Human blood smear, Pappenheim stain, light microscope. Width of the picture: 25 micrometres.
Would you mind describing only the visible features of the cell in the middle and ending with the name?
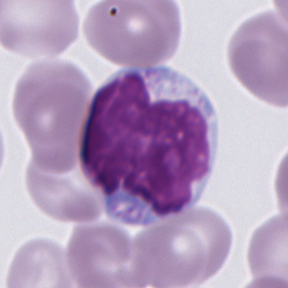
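The cell has a smooth, roughly round outline and measures about 13 micrometres across. Its nucleus is irregular, with a deep notch in the upper edge; it measures about 12 micrometres across and fills about 70% of the cell's area. The cytoplasm forms a narrow rim, widest at the upper right and at the bottom. Red cells press against the cell at its top, left and bottom, while the right side is free. The cell is a large granular lymphocyte.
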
